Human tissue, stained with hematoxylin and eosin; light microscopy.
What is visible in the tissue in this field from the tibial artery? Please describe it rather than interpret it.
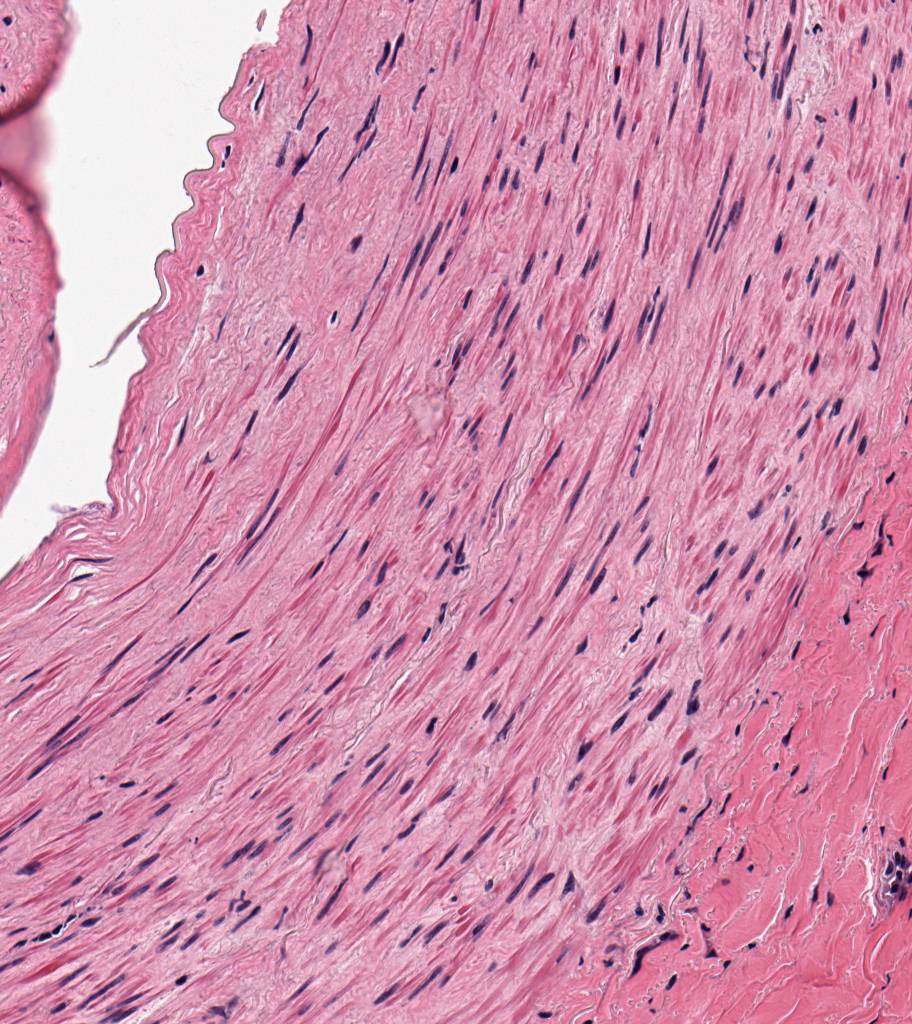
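Field: mostly a thick band of closely packed spindle cells, running parallel from lower left to upper right. Nuclei elongated, cigar-shaped, dark purple, aligned with the long axis of the cells. Cytoplasm pink, finely fibrillar, merging into long pink strands between nuclei. Upper left: tissue ends in a thin, wavy, scalloped pink line facing empty space.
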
